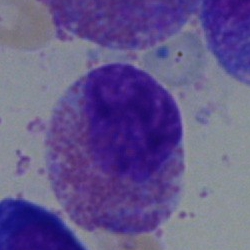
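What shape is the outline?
Smooth and oval, taller than it is wide.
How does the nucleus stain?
Deep purple right through.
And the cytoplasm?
Lots of it in the lower left, crowded with many reddish-purple granules.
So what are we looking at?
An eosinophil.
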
